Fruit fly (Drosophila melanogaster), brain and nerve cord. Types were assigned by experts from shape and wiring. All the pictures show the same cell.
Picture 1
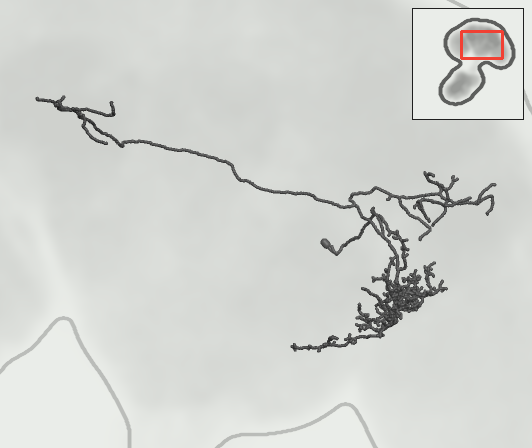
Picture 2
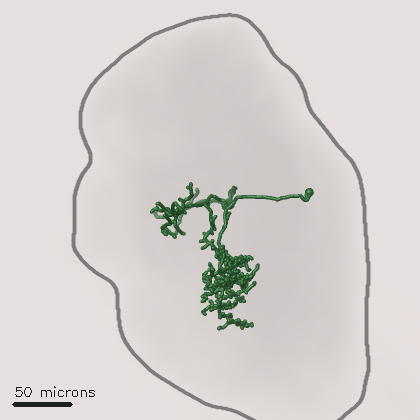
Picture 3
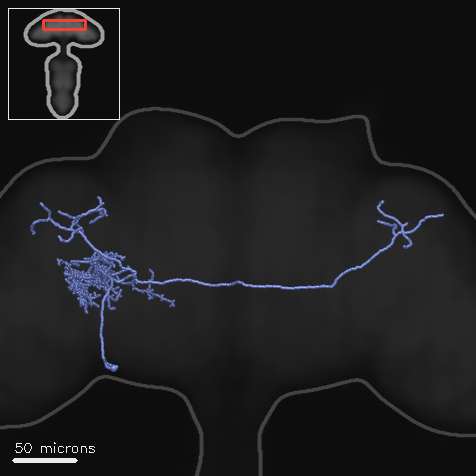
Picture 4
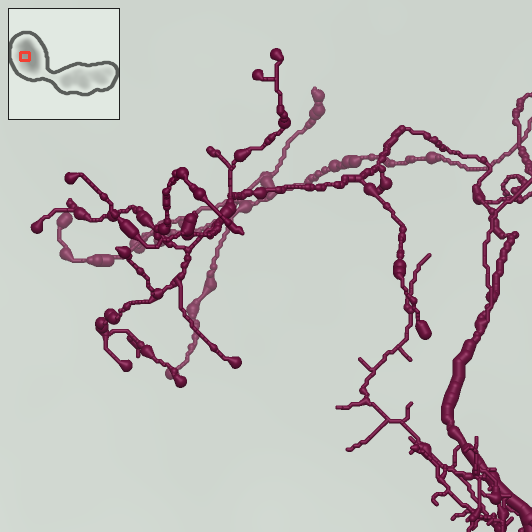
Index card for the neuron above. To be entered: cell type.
WED114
